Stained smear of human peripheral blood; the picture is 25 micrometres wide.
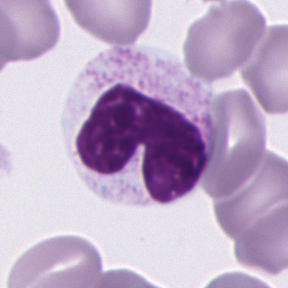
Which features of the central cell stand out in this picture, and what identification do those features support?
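The central cell measures about 14 micrometres across. Its nucleus is bent into a horseshoe shape with the opening facing downward. The nucleus lies toward the lower part of the cell, leaving a wider band of cytoplasm above it. The cytoplasm is pale pinkish-lilac, with fine pink-lilac granules scattered throughout. The cell is a band neutrophil.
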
